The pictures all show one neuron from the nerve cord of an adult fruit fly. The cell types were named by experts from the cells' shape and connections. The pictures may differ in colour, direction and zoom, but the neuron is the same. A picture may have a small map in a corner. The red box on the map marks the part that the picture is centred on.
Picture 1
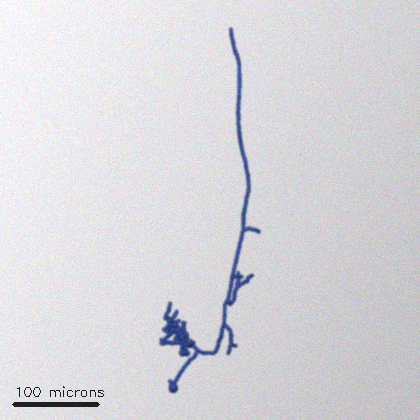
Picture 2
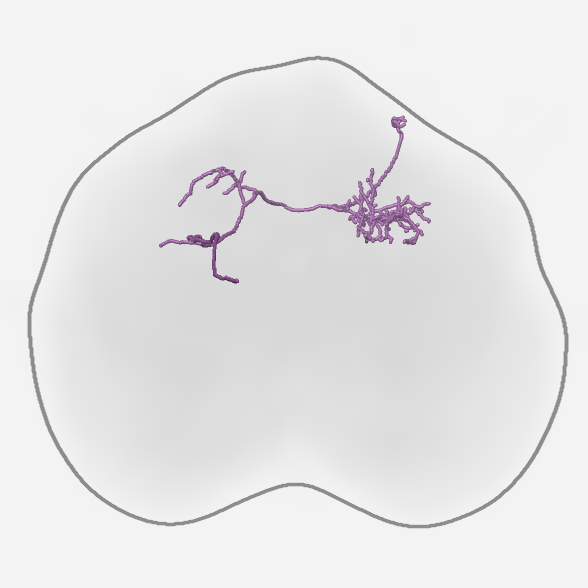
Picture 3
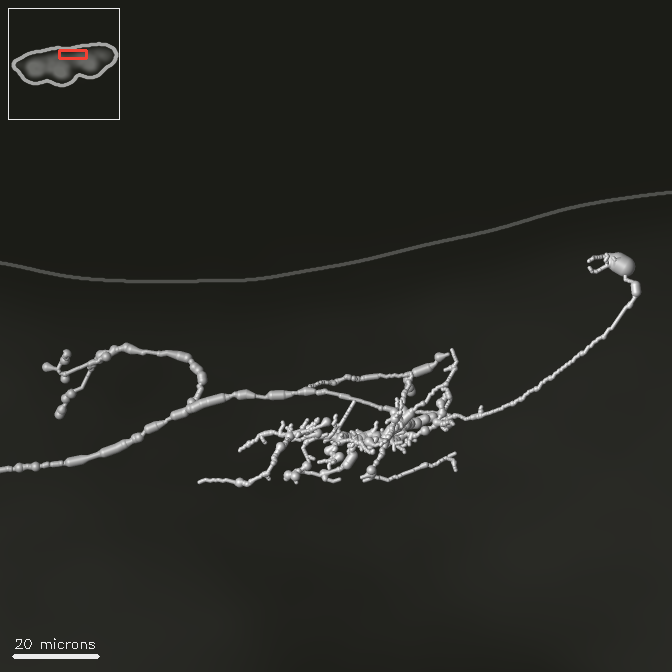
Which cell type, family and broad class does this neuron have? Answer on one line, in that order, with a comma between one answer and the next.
AN19B079, hemilineage 19B, ascending neuron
